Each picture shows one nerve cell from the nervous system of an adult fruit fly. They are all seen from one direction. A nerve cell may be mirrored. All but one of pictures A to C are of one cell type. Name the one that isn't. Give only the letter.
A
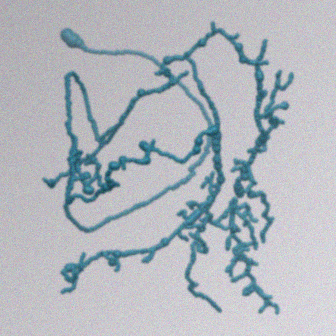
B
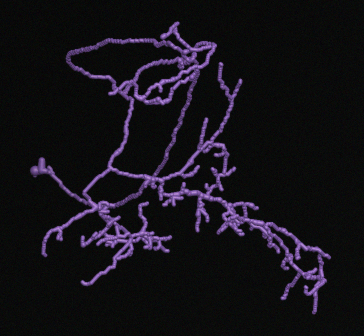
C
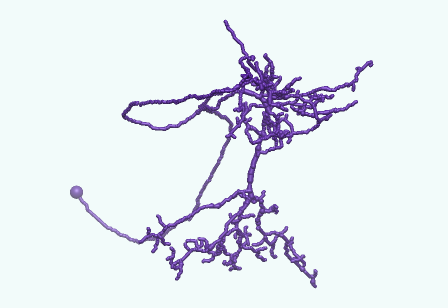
C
